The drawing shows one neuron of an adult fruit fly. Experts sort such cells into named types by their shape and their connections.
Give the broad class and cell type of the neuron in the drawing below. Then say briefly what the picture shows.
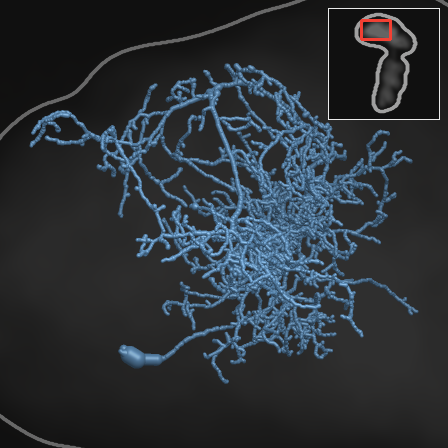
It is a central-brain intrinsic neuron. The cell type is AVLP531. More than a hundred branch ends can be seen. As drawn here it is about as wide as it is tall.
